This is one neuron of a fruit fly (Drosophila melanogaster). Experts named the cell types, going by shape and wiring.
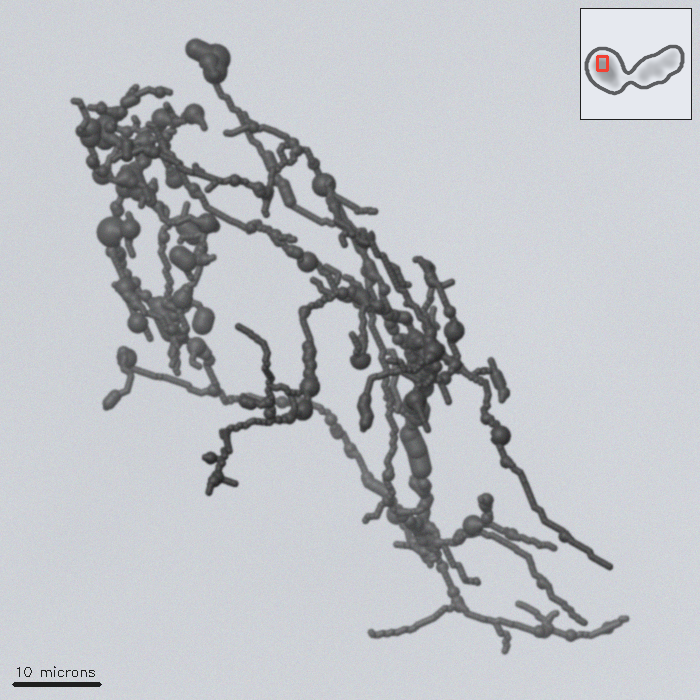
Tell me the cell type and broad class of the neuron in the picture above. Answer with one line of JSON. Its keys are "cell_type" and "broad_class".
{"cell_type": "CB4022", "broad_class": "central-brain intrinsic neuron"}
